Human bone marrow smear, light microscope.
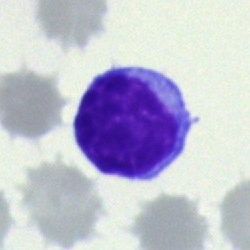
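Lymphocyte with a round outline. The nucleus fills most of the cell, leaving a scant rim of cytoplasm in which no granules are seen. A tiny knob projects from the right edge.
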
